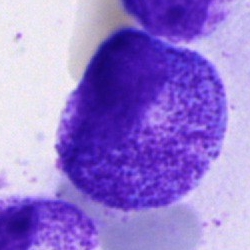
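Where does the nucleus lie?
Off-centre, toward the upper left of the cell.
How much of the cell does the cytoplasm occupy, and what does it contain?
More than half; it is plentiful and crowded with coarse purple granules, with a paler patch just to the right of the nucleus.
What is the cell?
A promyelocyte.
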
